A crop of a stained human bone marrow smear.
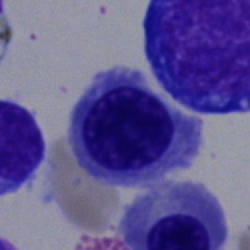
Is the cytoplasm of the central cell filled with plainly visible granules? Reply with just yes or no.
No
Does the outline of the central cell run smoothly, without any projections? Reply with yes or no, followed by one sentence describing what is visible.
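No. The cell outline is slightly irregular, with small bumps along the top edge.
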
